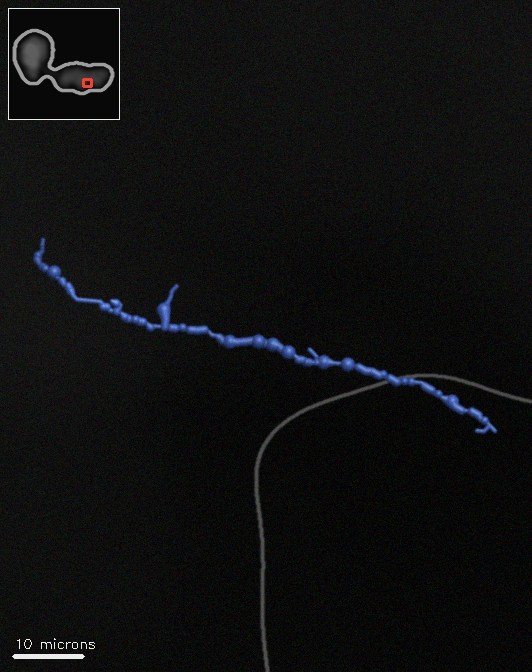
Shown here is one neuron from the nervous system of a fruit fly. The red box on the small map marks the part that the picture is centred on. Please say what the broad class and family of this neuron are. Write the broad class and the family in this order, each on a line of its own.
sensory neuron entering the nerve cord
class mechanosensory proprioceptive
